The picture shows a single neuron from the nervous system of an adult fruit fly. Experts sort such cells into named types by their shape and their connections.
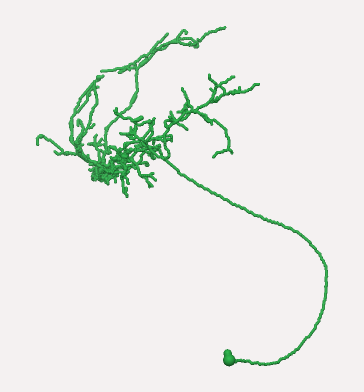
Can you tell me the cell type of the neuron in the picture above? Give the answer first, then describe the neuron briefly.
The cell type is PLP025. This is a central-brain intrinsic neuron. The picture shows dozens of branch ends. As drawn here it is about as wide as it is tall.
